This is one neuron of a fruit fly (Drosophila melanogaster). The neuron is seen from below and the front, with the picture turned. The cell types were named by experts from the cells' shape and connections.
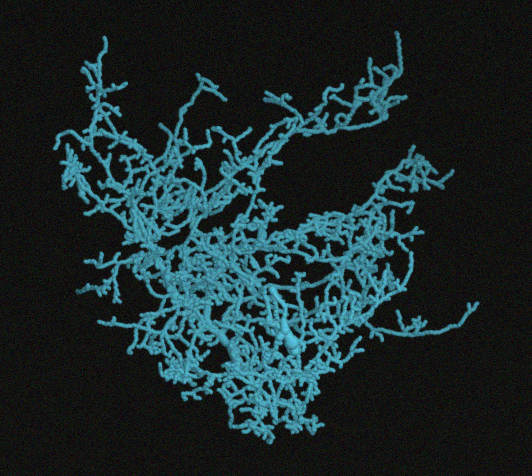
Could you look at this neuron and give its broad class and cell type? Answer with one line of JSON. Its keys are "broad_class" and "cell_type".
{"broad_class": "central-brain intrinsic neuron", "cell_type": "GNG011"}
